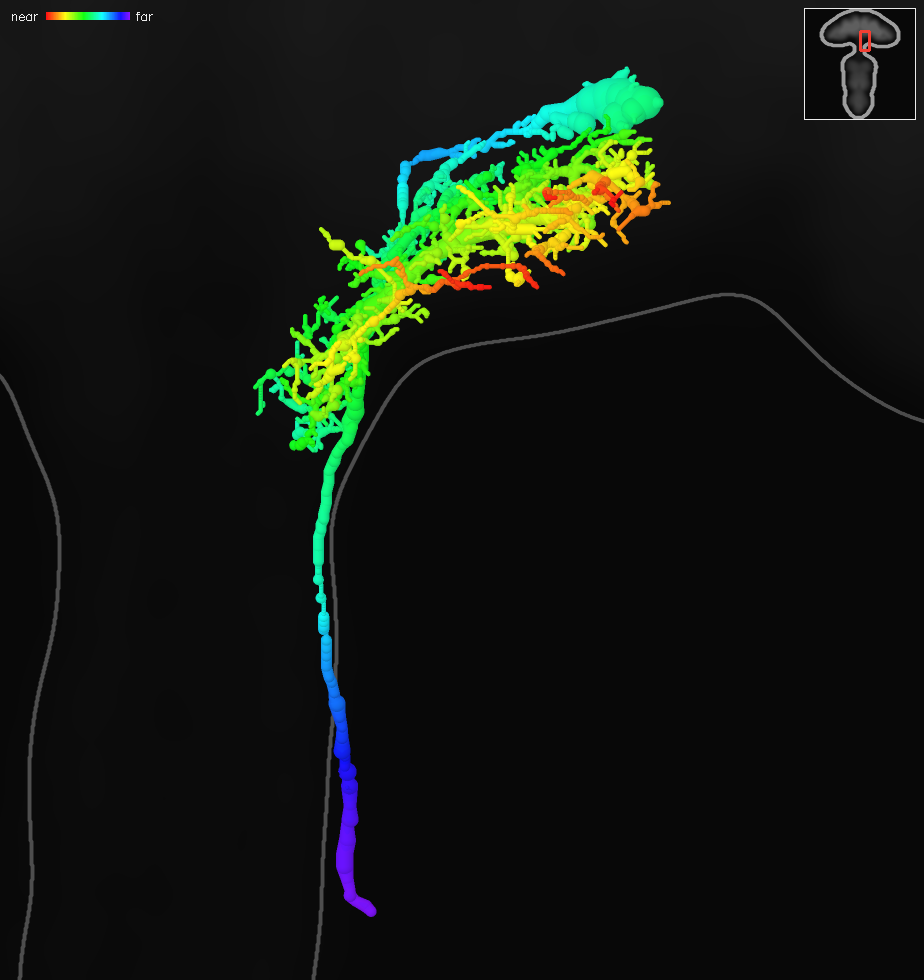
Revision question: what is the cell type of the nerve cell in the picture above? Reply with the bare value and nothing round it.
GNG276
